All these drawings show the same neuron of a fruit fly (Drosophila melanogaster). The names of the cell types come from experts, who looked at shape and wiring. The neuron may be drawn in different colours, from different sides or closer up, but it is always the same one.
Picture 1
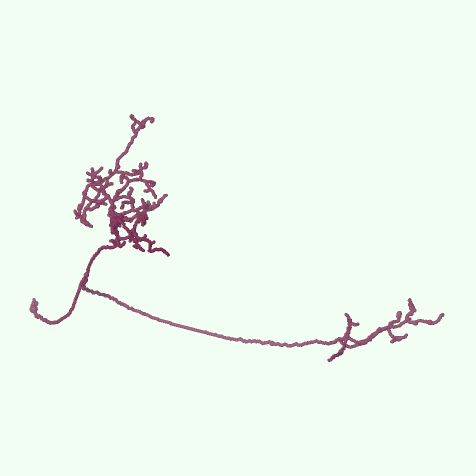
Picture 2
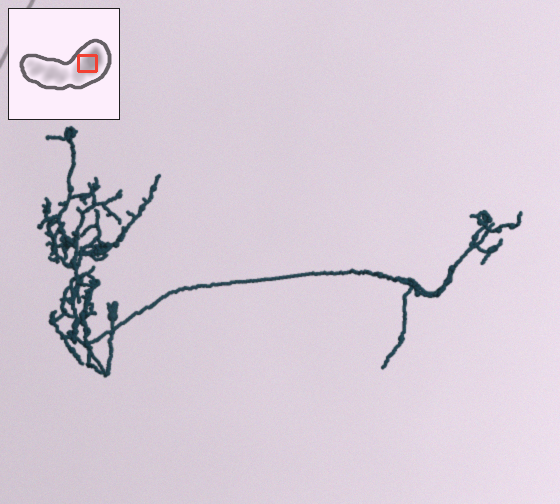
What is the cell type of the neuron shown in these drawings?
PLP042_b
